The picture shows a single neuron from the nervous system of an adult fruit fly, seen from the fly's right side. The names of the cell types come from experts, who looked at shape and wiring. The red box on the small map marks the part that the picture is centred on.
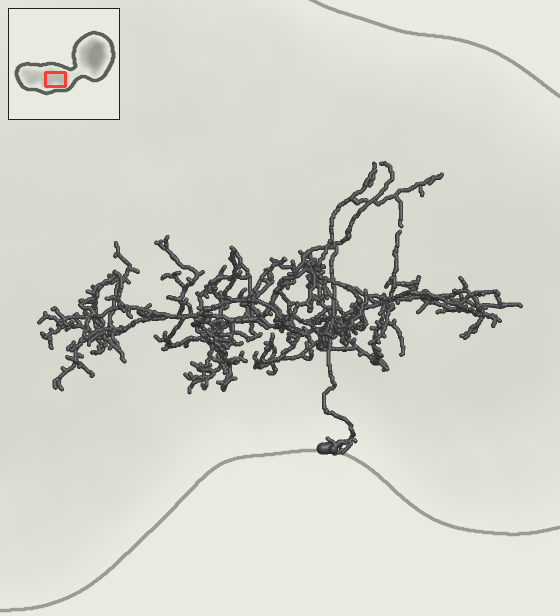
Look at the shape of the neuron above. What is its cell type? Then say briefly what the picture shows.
It is of cell type IN00A035. This is a nerve-cord intrinsic neuron. As drawn here it is wider than it is tall.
